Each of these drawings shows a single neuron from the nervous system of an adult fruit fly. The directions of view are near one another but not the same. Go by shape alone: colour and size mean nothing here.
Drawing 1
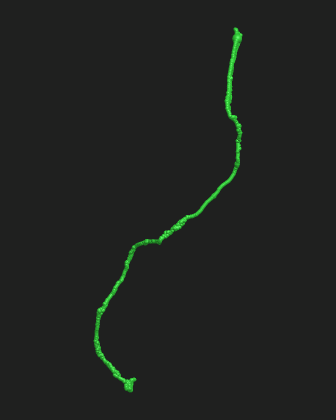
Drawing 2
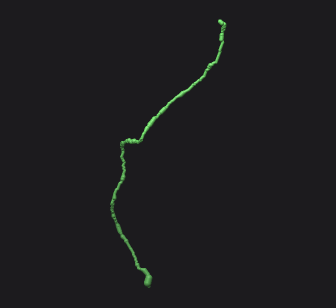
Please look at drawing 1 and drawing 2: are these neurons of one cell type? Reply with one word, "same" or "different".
same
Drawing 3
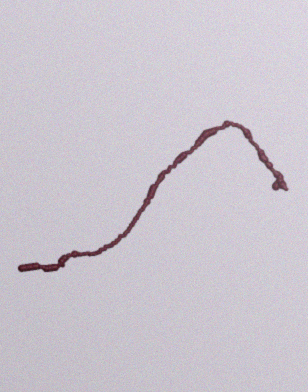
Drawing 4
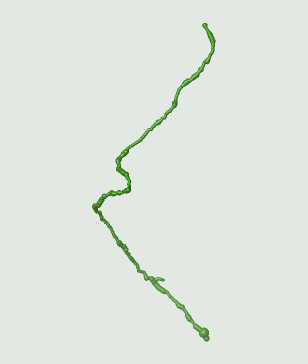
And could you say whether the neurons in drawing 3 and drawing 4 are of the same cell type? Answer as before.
different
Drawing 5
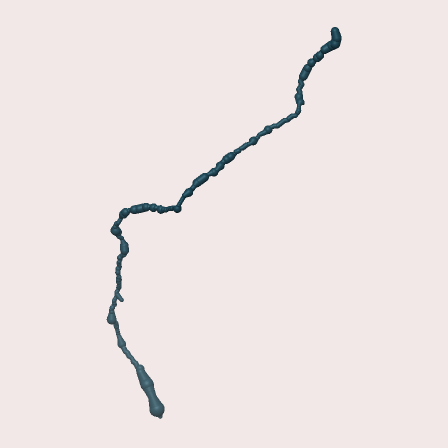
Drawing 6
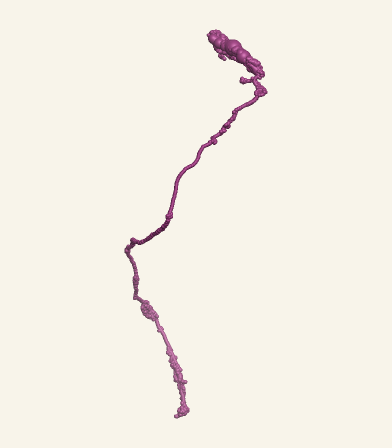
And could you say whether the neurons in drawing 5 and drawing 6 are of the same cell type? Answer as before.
same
